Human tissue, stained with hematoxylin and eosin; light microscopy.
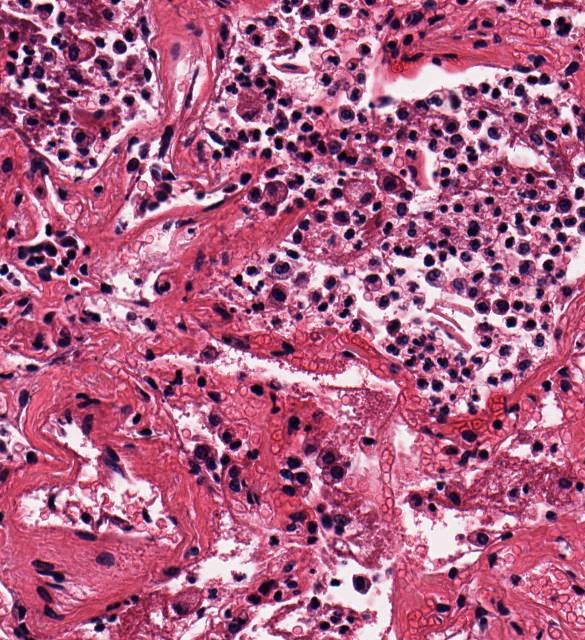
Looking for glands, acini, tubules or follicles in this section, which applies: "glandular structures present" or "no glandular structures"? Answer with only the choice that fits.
No glandular structures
